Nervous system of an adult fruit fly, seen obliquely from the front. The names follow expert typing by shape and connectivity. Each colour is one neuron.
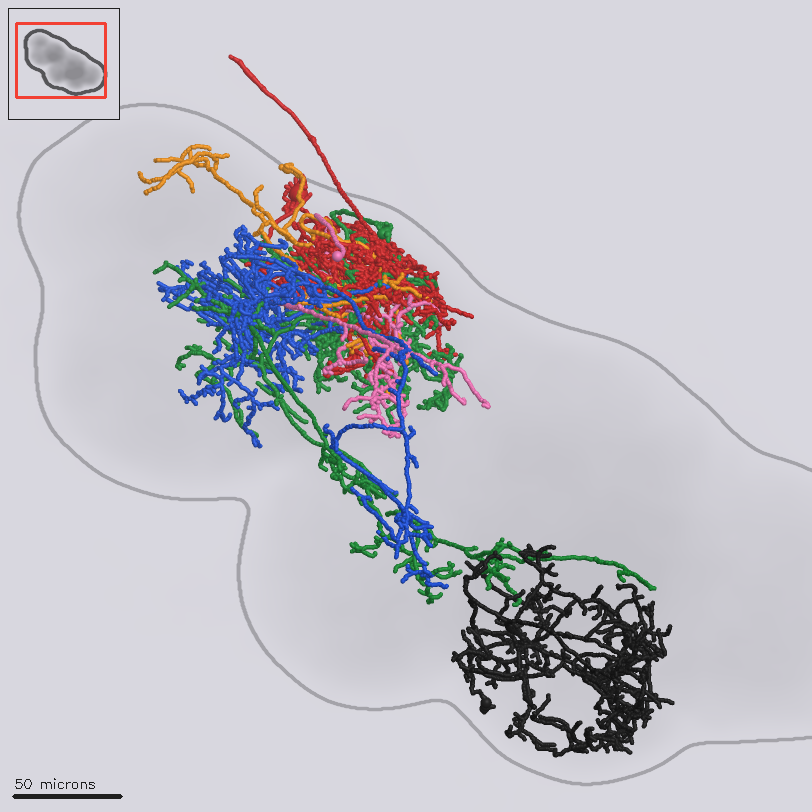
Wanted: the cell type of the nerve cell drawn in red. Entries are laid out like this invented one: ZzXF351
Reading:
MNad34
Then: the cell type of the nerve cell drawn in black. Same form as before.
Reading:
IN04B009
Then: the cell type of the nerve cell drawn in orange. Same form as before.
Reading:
INXXX423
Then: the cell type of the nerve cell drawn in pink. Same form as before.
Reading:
IN19B097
